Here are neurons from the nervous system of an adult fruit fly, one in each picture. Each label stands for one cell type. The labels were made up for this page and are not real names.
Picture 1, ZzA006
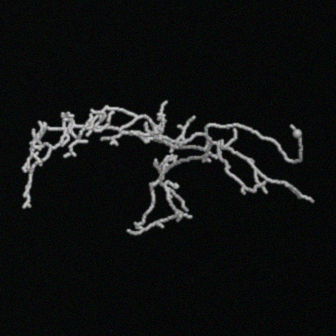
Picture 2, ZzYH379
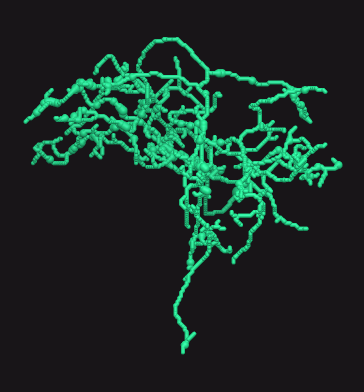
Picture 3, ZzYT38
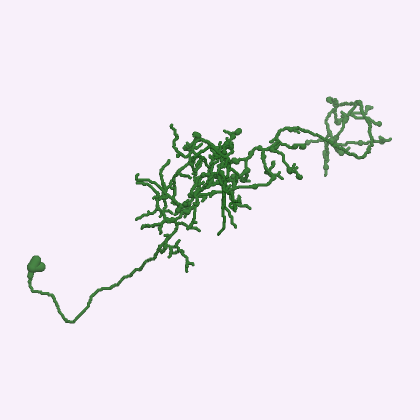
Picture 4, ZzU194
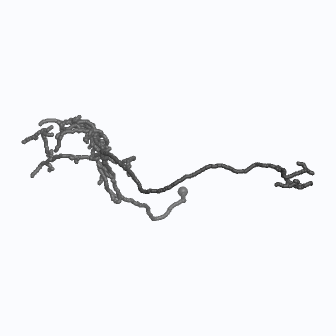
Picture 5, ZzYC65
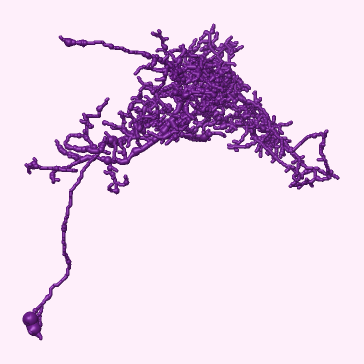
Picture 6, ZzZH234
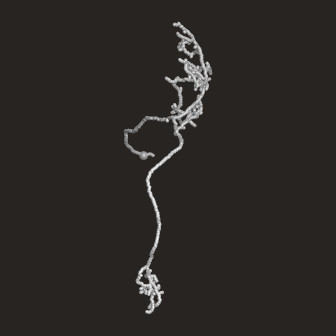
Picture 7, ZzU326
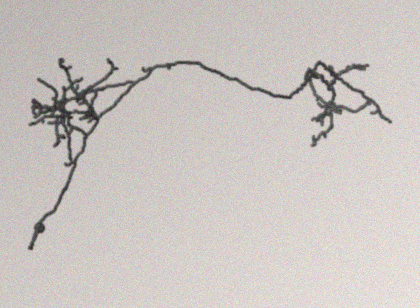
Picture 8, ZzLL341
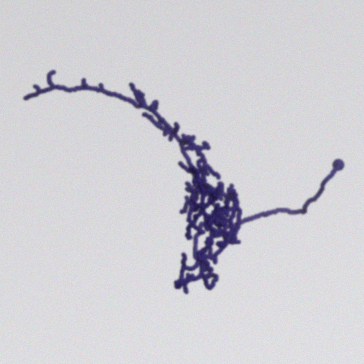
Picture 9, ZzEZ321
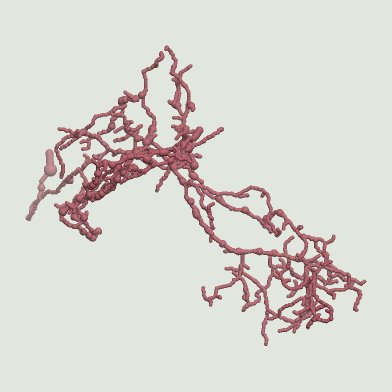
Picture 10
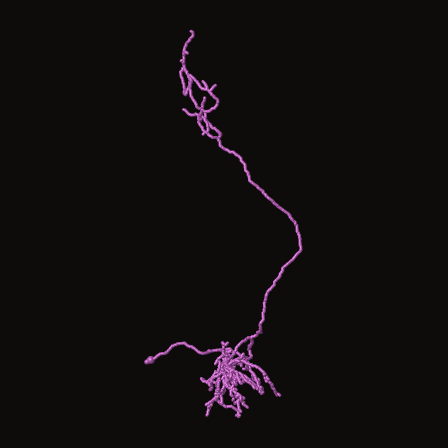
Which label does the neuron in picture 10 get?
ZzU194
